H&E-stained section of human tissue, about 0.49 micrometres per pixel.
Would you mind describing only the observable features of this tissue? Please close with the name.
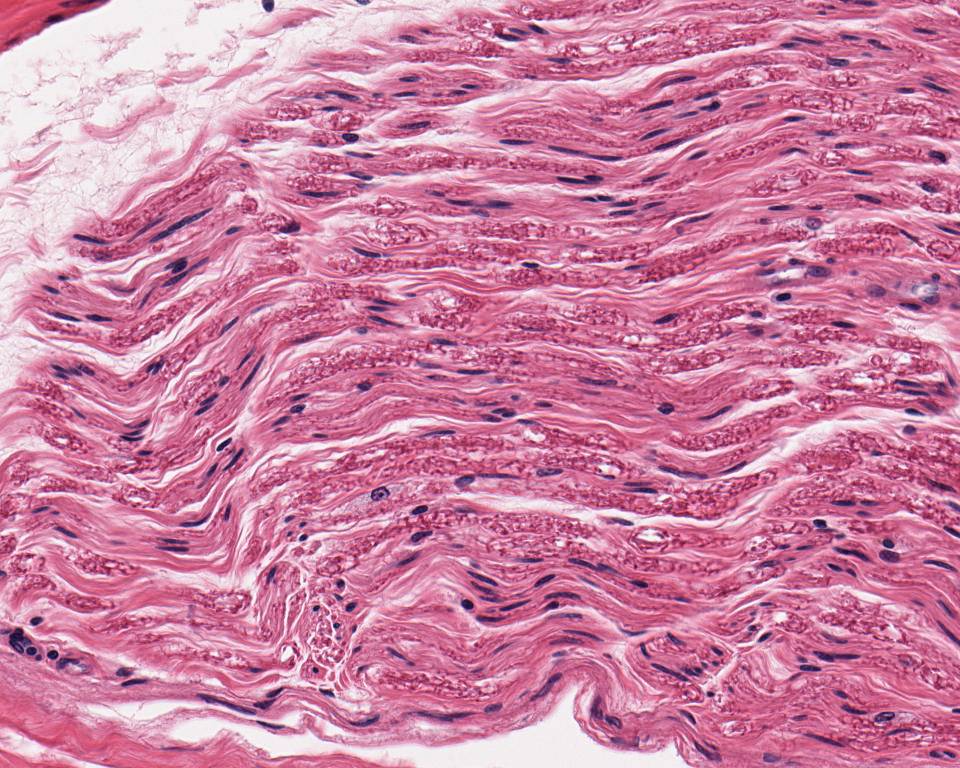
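The fibres zigzag in a wavy course rather than running straight. No cross-striations that I can see. Along many of them there's pale pink, bubbly, net-like material. Dark, elongated, spindle-shaped nuclei sit between the fibres, lined up with them. This, then, is tibial nerve.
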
